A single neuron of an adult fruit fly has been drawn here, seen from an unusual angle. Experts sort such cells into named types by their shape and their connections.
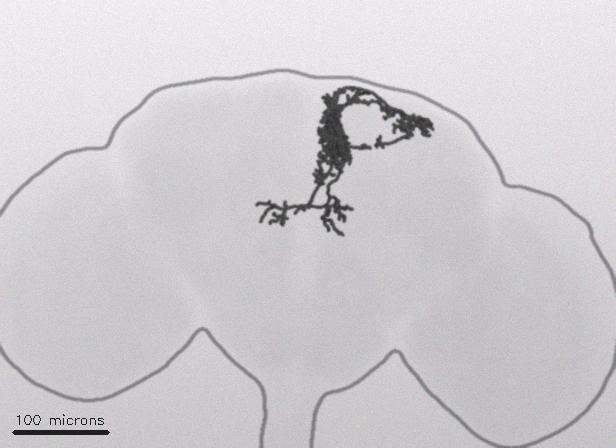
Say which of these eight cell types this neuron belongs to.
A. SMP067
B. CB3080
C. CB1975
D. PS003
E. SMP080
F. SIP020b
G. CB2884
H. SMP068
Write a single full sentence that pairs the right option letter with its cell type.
Option E, the cell type SMP080, describes the neuron.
